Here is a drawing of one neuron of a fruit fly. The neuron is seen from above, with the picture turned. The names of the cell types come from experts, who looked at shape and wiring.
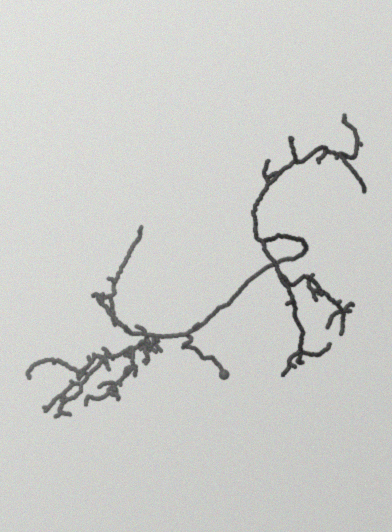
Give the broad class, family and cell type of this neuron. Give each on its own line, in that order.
central-brain intrinsic neuron
hemilineage FLAa2
GNG595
